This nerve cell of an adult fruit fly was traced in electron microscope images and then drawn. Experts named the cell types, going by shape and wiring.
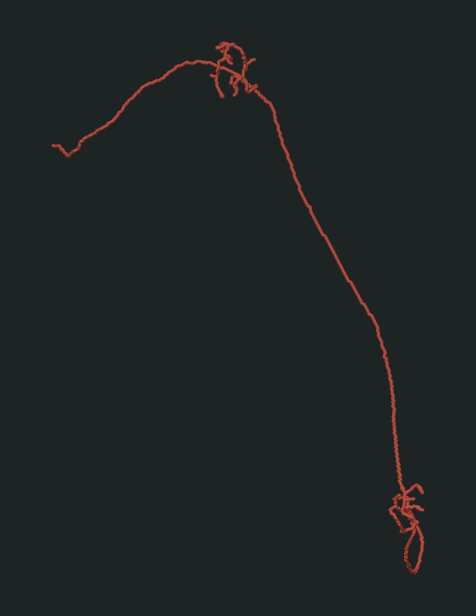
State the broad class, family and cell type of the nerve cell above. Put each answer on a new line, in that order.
sensory neuron entering the brain
class olfactory
ORN_VL2p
